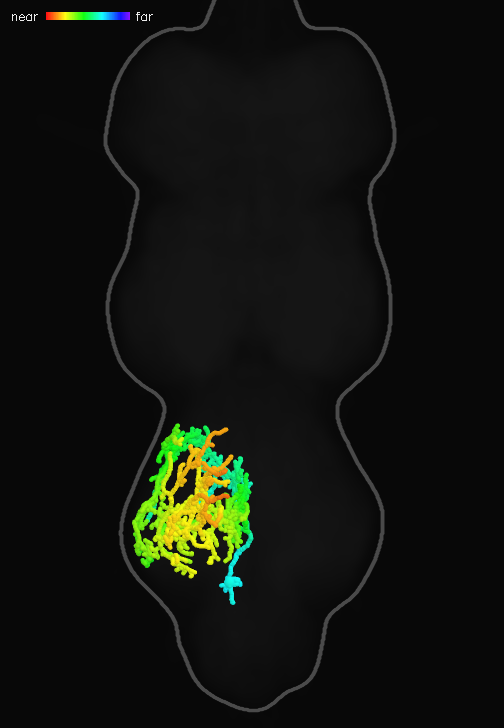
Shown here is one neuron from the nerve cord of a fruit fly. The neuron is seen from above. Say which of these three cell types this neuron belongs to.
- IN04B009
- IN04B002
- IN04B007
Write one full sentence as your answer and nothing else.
The cell type to which this neuron belongs is IN04B007.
